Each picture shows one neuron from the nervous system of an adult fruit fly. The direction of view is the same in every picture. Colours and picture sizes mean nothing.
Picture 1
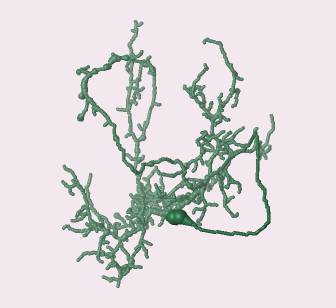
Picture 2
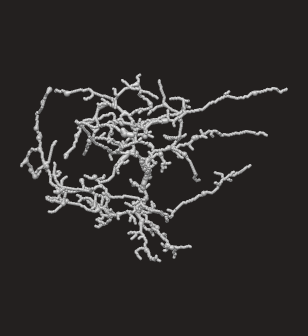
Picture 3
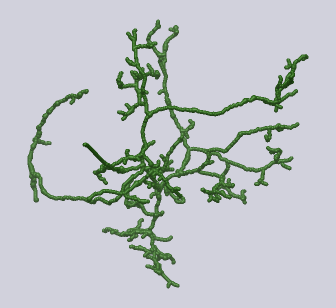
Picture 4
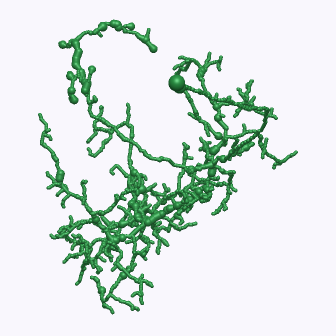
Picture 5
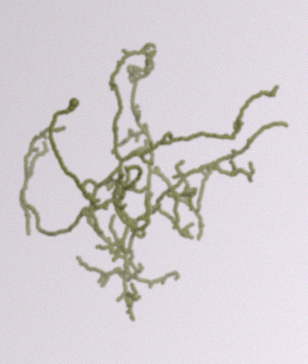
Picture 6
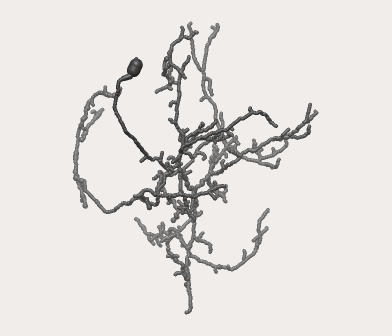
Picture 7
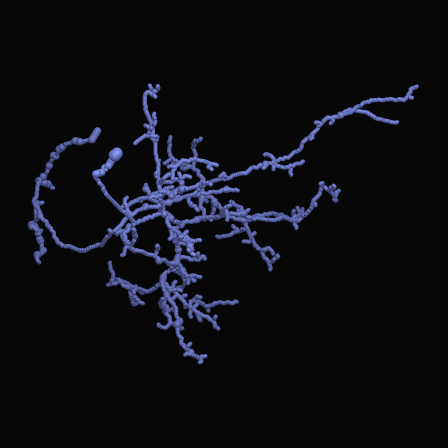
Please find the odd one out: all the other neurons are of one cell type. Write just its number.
2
